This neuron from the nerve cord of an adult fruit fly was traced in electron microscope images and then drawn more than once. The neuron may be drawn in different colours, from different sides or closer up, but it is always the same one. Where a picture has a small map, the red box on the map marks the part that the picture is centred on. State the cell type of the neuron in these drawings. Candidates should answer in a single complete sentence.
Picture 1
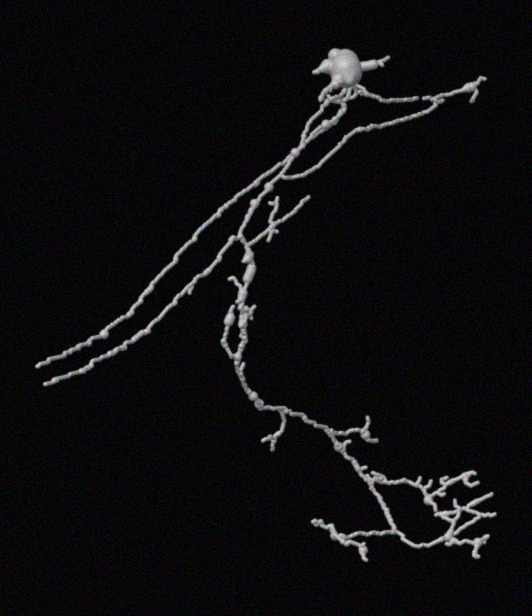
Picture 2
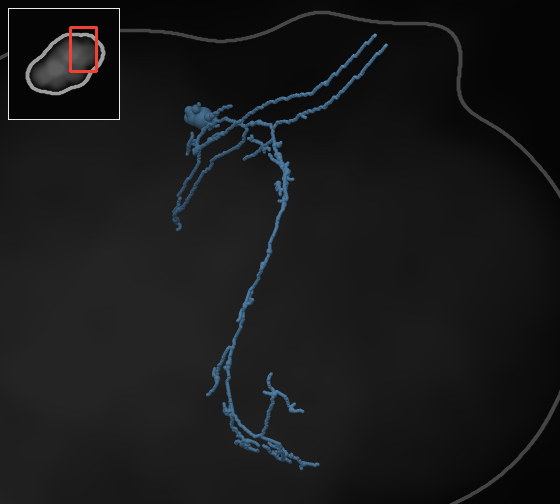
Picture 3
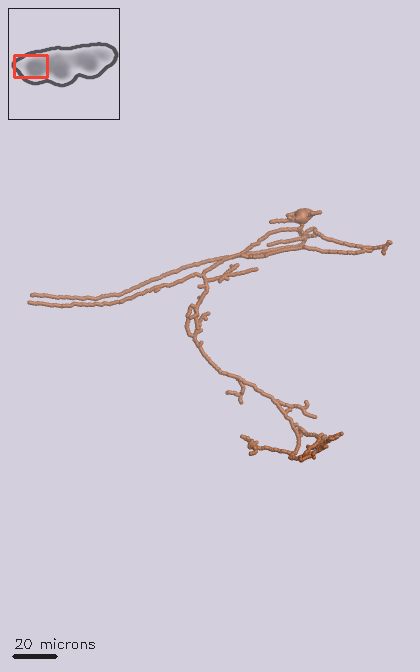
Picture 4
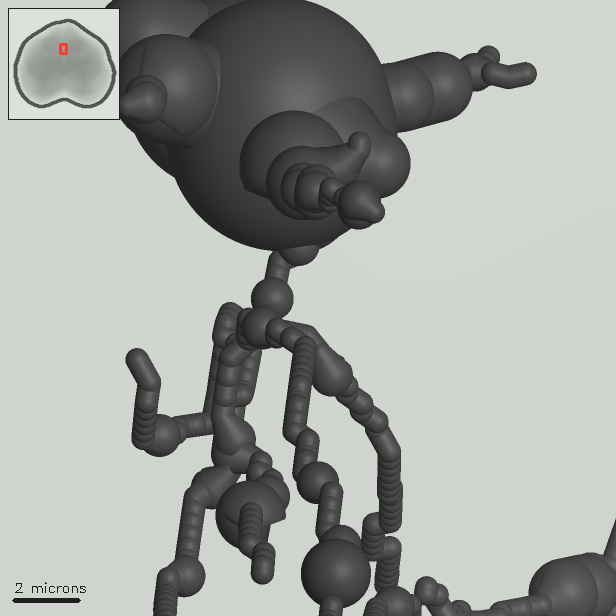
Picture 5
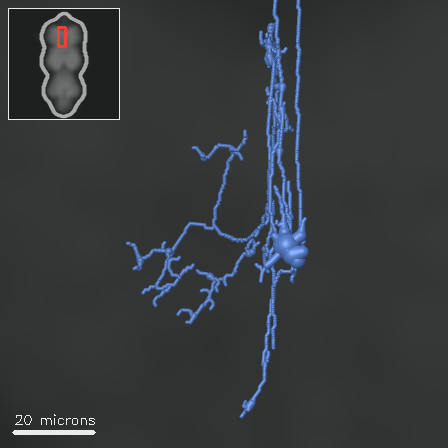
In the scheme of cell types, this neuron is ANXXX338.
